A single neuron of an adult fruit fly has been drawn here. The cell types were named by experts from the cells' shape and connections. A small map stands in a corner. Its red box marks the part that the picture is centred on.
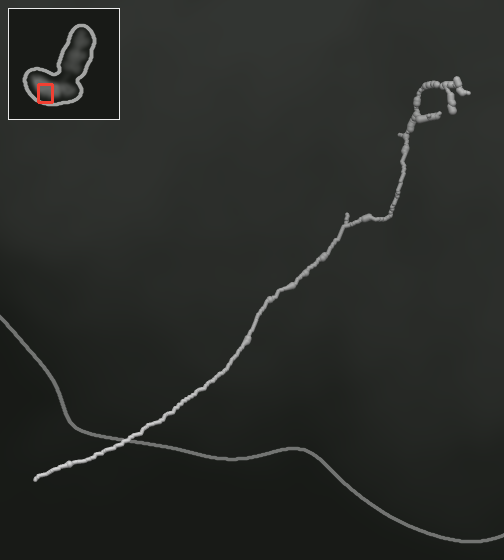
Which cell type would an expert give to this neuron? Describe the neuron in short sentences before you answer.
It is in the brain and does not reach the nerve cord. No cell body is drawn. There are a dozen or fewer branch ends. Its broad class is sensory neuron entering the brain. Its cell type is JO-ED2_c.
